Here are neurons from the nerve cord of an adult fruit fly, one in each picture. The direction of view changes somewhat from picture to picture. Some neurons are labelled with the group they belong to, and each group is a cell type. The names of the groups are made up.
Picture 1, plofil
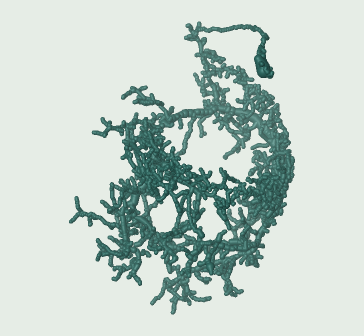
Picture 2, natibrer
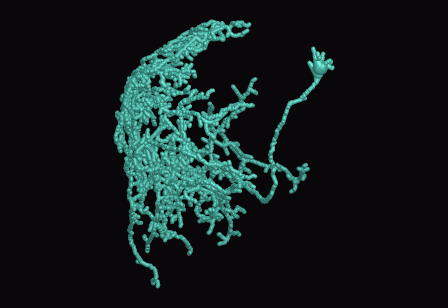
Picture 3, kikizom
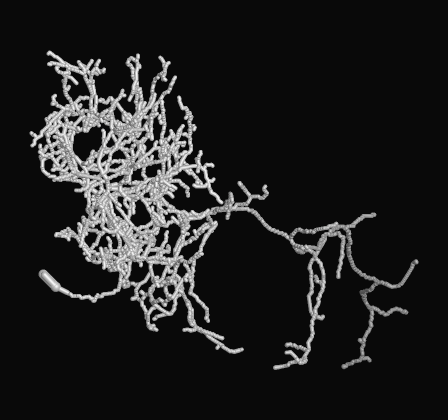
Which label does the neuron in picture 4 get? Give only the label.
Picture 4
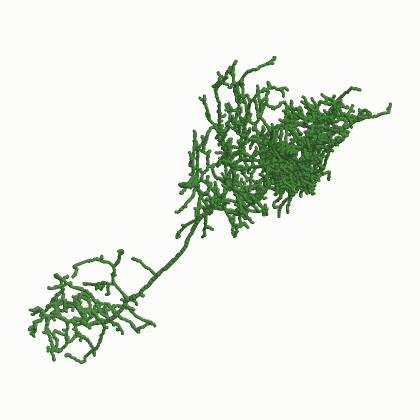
kikizom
